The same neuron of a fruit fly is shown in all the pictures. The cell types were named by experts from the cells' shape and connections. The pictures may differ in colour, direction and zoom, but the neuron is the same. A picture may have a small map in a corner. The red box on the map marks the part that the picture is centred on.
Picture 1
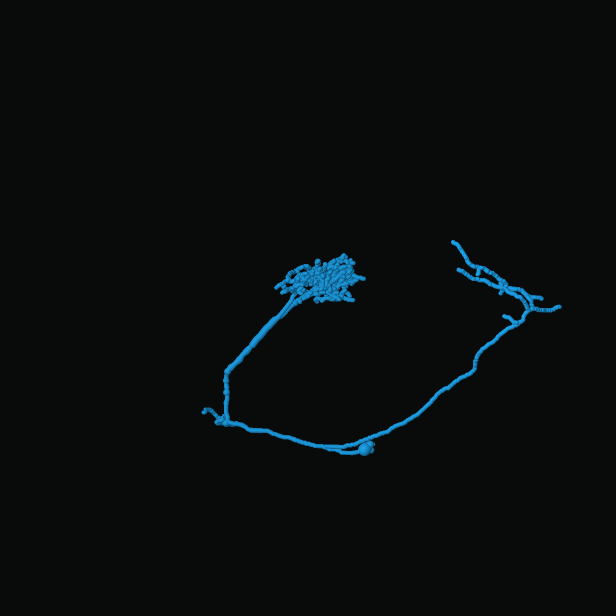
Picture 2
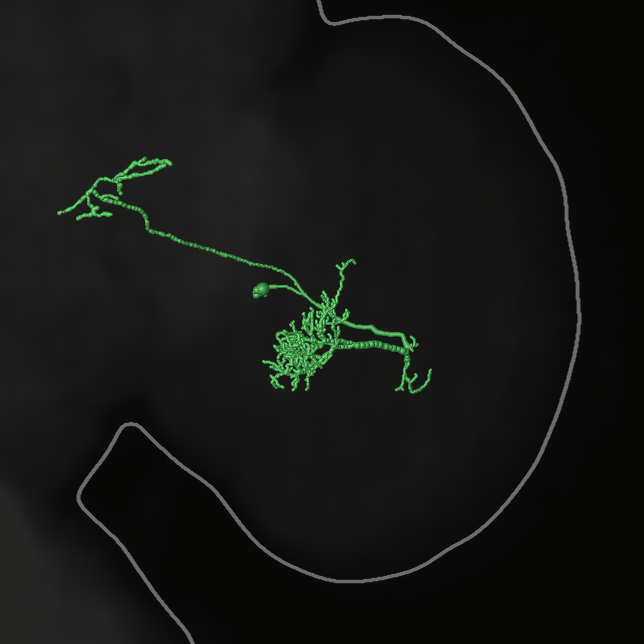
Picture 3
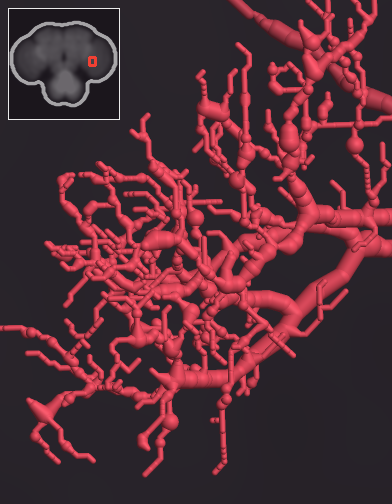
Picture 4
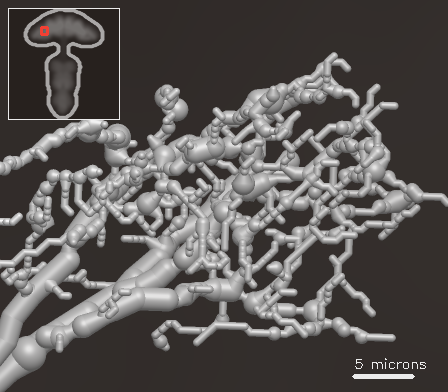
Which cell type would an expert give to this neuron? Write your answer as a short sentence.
The cell type is LLPC4.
